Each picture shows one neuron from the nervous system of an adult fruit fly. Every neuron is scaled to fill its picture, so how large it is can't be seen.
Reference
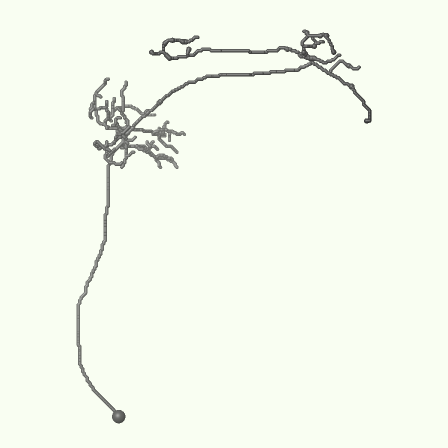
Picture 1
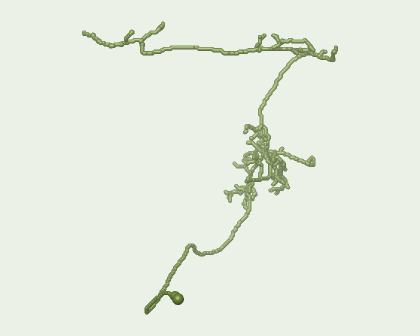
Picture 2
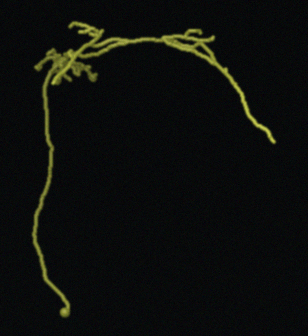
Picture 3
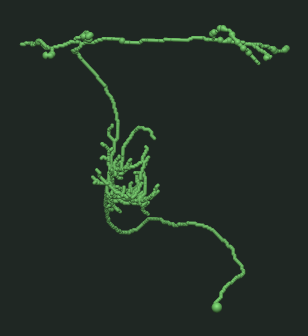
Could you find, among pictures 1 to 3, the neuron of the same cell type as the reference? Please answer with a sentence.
Picture 2 is of the same cell type.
